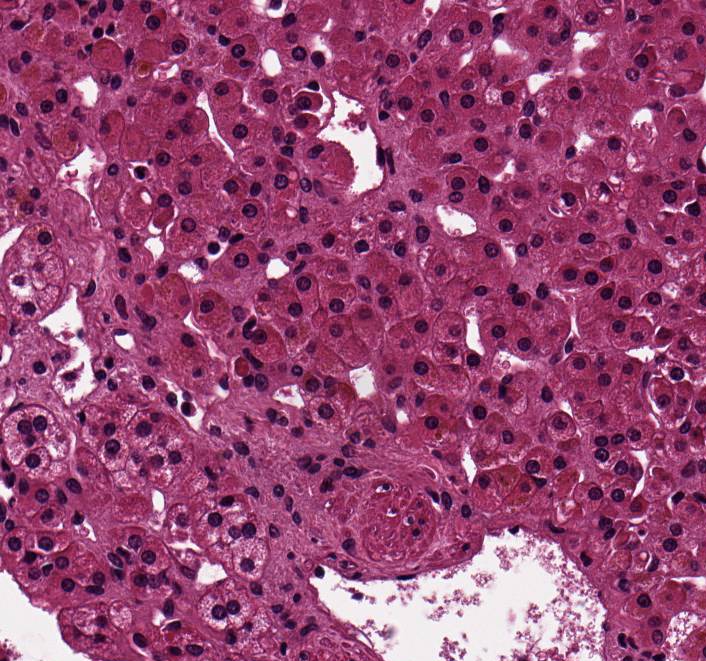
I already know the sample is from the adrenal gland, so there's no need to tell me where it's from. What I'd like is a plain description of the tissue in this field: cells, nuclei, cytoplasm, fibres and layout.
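Field: large polygonal cells in crowded plates and nests, separated by narrow clear slit-like spaces. Cytoplasm abundant, granular, eosinophilic. Nuclei round, central, with distinct nucleoli; some cells binucleate. Lower right: large empty space containing loose pale flocculent material.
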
